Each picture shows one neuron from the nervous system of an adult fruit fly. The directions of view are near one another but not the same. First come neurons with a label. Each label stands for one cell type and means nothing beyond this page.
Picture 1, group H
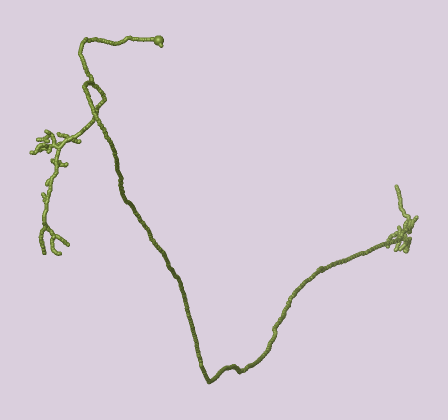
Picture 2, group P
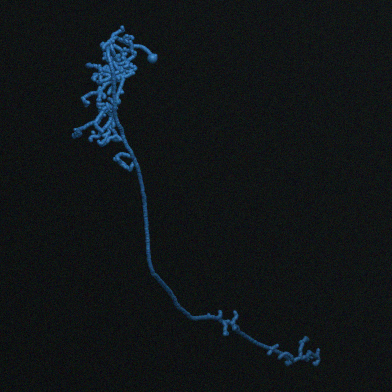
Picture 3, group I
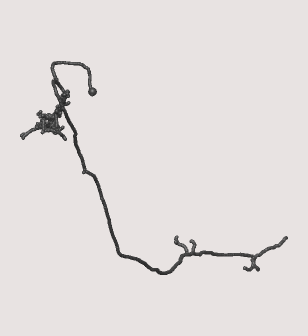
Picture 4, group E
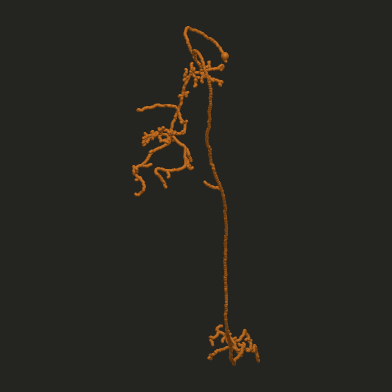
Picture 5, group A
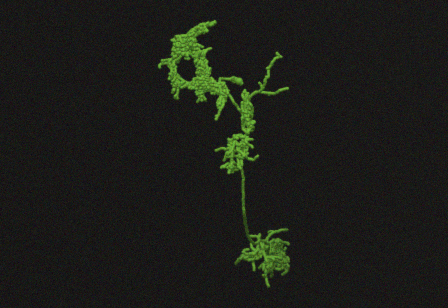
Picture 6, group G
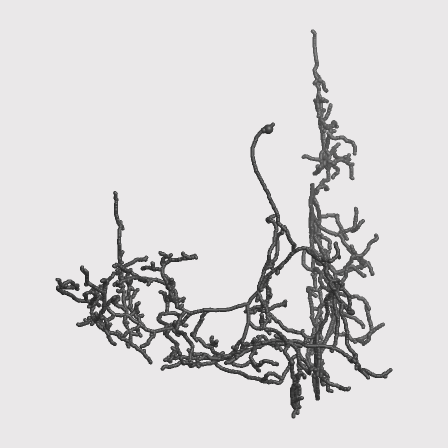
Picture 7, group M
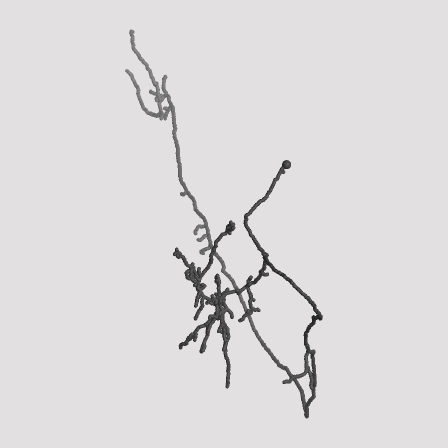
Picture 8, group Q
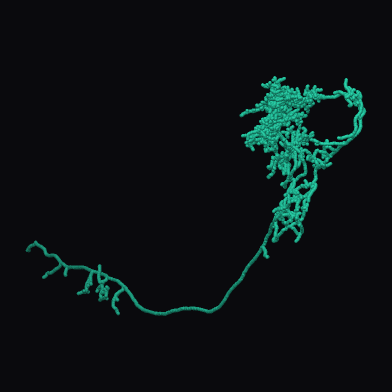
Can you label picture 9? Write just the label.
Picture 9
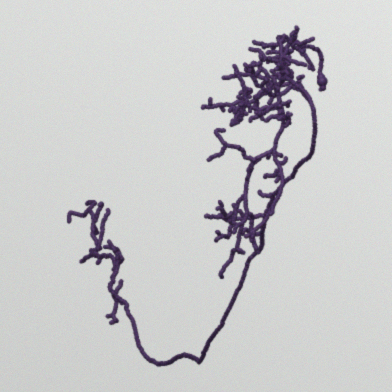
group P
